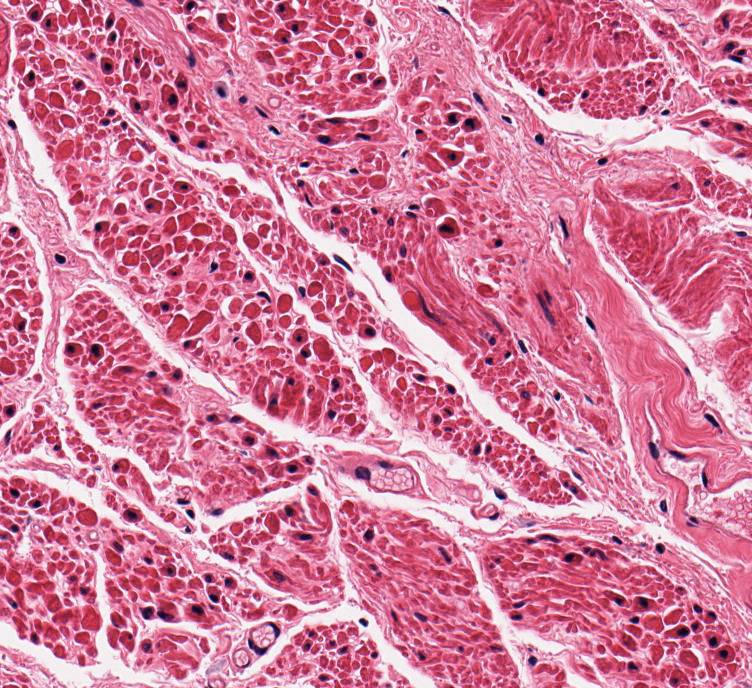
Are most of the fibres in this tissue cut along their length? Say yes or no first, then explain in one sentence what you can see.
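No. Most of the bundles, especially on the left and lower parts of the field, are cut across, showing small round to polygonal cell profiles.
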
